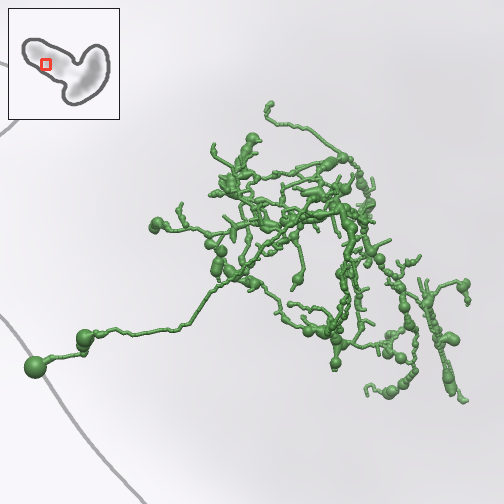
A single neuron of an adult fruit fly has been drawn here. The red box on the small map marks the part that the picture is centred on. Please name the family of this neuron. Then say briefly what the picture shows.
Its family is hemilineage 01B. It is a nerve-cord intrinsic neuron. It is in the nerve cord and does not reach the brain. The cell body is at the lower left of the picture. The picture shows dozens of branch ends.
